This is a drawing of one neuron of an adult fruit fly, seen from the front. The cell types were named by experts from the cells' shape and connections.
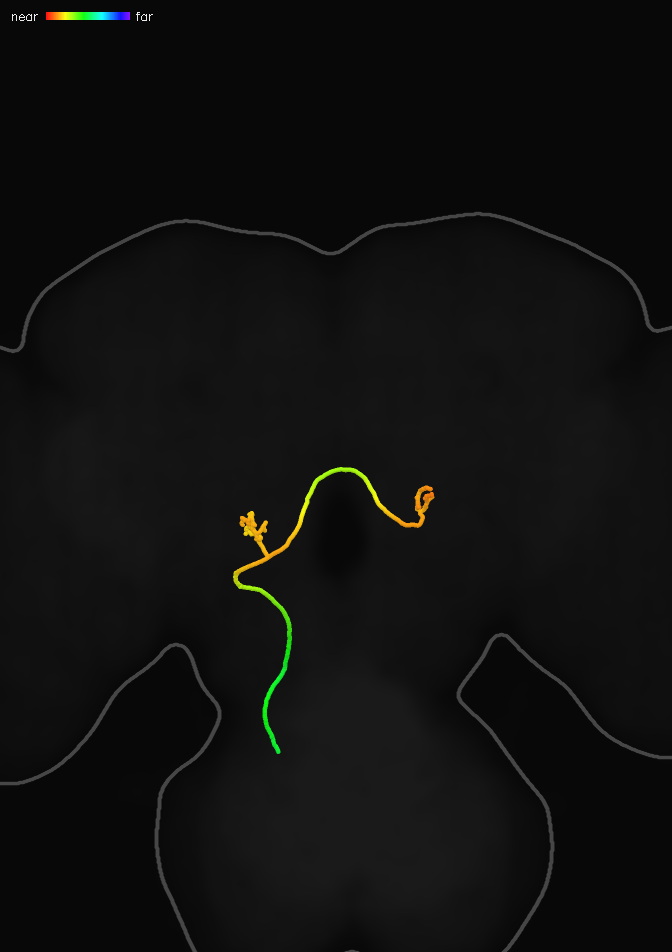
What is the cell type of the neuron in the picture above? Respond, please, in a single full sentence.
The cell type this neuron represents is ORN_VC1.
